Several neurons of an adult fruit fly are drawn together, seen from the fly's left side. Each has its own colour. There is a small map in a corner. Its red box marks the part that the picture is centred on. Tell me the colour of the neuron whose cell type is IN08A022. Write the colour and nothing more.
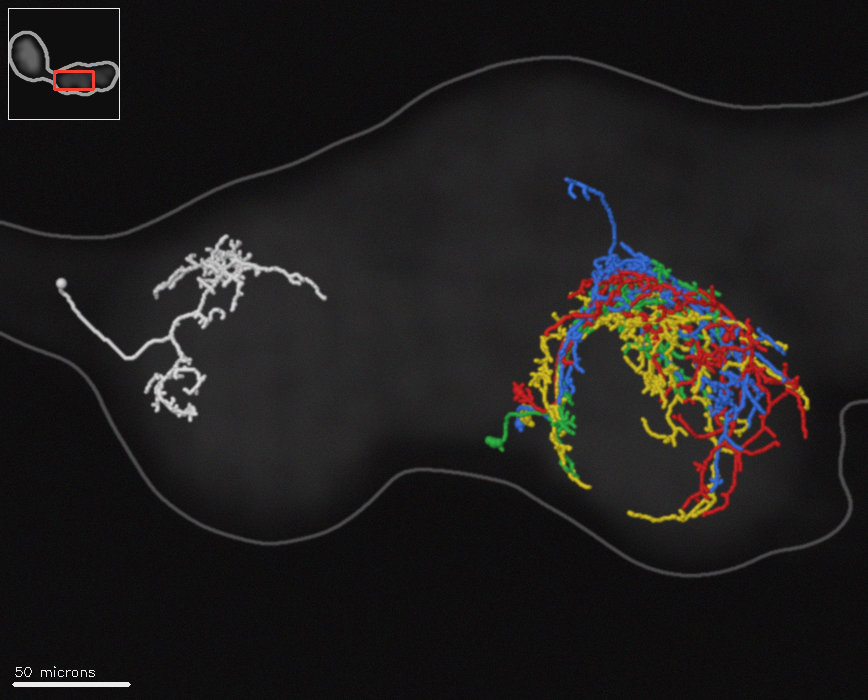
yellow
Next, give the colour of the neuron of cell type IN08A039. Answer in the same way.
green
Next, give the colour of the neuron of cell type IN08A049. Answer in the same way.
white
